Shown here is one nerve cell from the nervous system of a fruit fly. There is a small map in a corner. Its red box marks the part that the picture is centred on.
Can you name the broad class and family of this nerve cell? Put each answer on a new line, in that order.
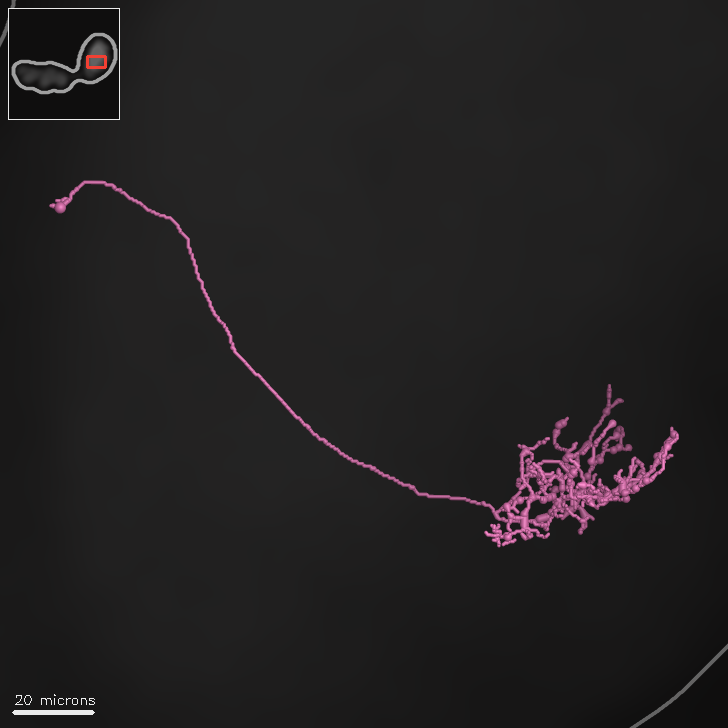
central-brain intrinsic neuron
hemilineage VLPp1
